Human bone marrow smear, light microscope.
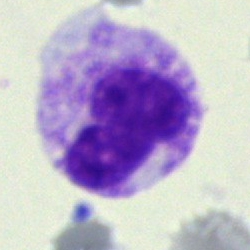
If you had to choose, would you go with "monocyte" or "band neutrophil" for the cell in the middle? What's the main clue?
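It's a band neutrophil. Look first at the cytoplasm: pale lilac, with purple granules scattered all through it, widest at the upper left.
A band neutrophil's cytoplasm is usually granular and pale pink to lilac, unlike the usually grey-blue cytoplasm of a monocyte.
Now the chromatin, which is dark purple and clumped rather than smooth.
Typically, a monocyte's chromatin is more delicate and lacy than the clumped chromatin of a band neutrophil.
The outline is roughly round and smooth.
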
